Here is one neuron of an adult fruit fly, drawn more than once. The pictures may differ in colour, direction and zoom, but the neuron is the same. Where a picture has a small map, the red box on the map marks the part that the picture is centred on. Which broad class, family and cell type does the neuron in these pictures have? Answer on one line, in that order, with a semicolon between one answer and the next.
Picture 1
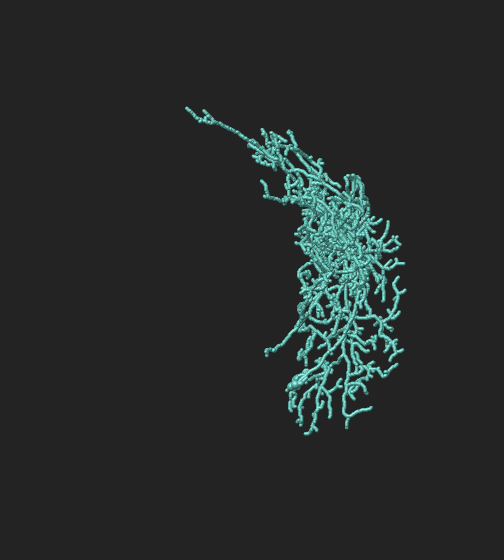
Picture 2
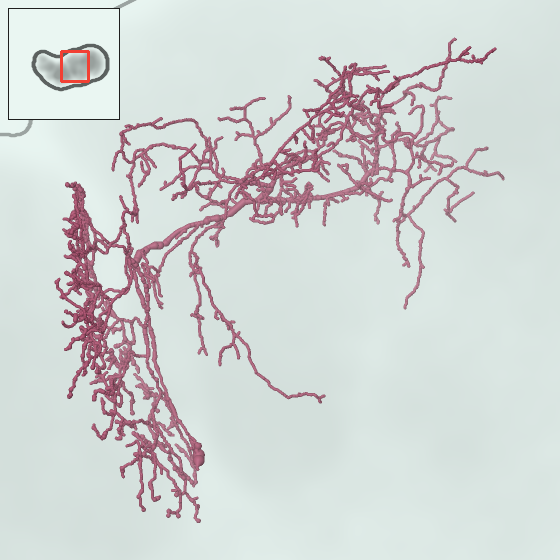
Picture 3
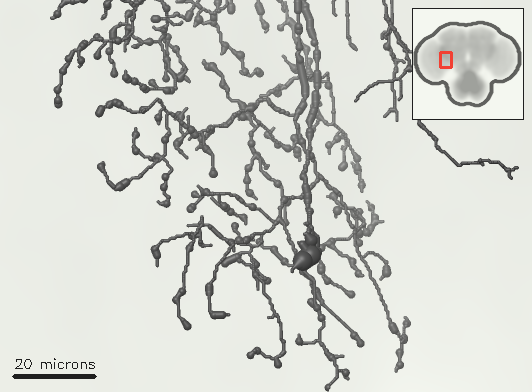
visual centrifugal neuron; LoVC; LoVC19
